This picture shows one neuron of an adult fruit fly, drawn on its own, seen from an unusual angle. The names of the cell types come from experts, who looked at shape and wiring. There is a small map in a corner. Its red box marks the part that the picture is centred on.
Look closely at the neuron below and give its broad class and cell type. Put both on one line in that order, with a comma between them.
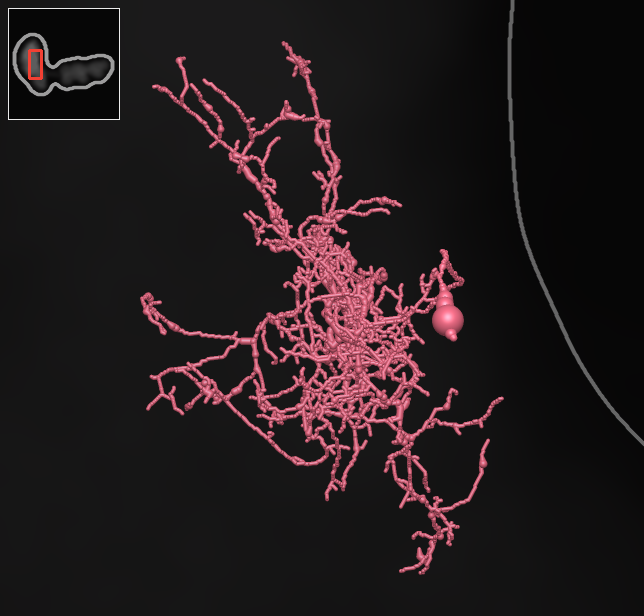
central-brain intrinsic neuron, PS106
